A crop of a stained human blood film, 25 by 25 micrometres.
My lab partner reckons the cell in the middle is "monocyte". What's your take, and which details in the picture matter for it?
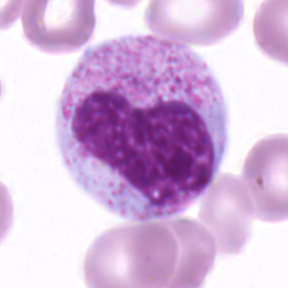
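The chromatin's your best clue: dark purple and coarsely clumped.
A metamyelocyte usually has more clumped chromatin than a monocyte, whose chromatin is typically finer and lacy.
So that one's for metamyelocyte and against monocyte. The kidney-shaped nucleus, notched on its upper edge, cuts both ways.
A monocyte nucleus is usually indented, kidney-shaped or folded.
The cytoplasm is pale greyish-blue, which if anything leans towards monocyte.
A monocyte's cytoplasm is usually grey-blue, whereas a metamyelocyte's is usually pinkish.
Pink-red granules are scattered throughout it, though.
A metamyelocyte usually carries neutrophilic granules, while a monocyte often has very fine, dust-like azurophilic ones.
Granules as such turn up in both, so they don't settle it. The outline is round and smooth, and the nucleus sits low, leaving more cytoplasm above it. Going by the chromatin, it's a metamyelocyte, not a monocyte.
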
